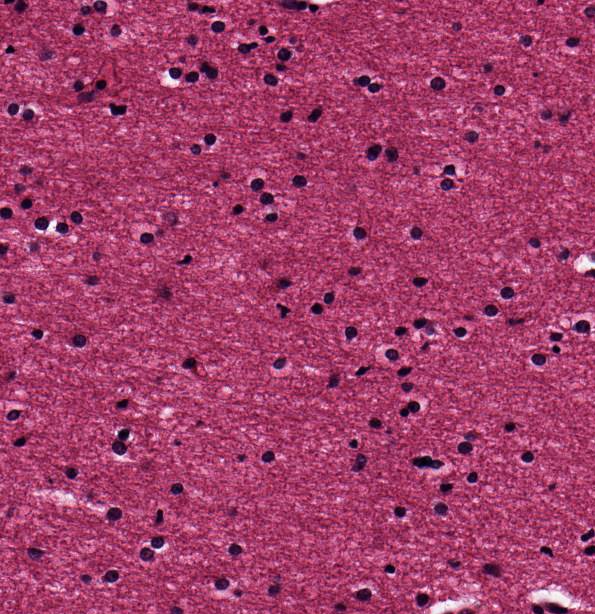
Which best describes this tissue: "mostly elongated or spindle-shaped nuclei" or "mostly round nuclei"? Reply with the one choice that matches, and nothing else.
Mostly round nuclei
